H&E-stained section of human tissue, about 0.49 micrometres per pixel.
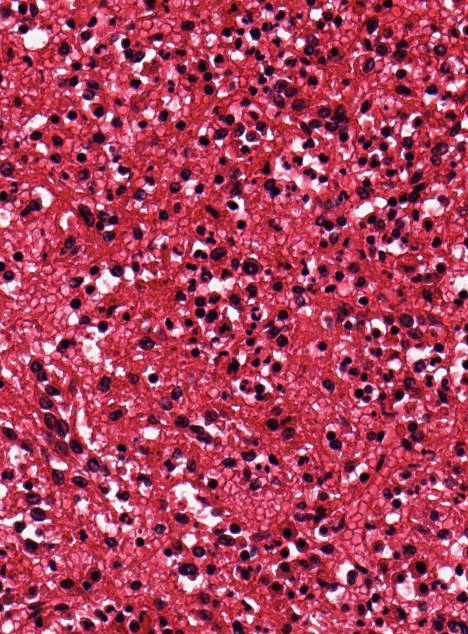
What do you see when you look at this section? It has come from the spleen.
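You'll see it's one continuous solid sheet of closely packed cells, with no glands and no lumens anywhere. The cytoplasm takes eosin strongly, a deep pink-red. Towards the lower left, some nuclei are elongated rather than round. And there are no fat cells in the field at all.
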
